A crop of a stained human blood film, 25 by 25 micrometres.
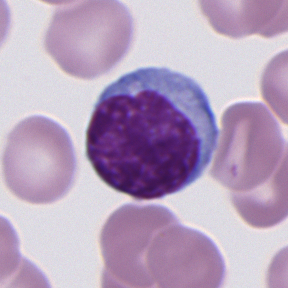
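Typical lymphocyte in a stained peripheral blood smear. The central cell has a round, smooth outline. Its round nucleus carries a small notch in the upper edge, and its chromatin is dark purple and coarsely clumped. The cytoplasm has no vacuoles.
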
